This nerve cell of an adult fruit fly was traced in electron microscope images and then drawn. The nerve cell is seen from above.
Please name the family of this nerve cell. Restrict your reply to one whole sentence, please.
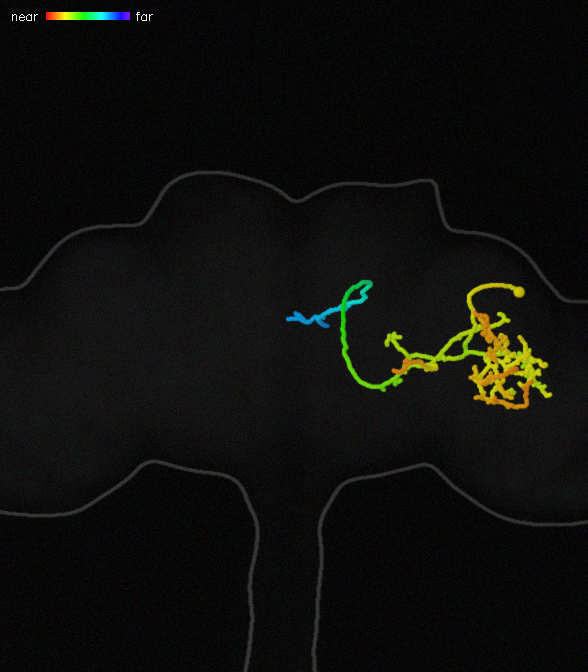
It is to family hemilineage VLPd1 that the nerve cell is assigned.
